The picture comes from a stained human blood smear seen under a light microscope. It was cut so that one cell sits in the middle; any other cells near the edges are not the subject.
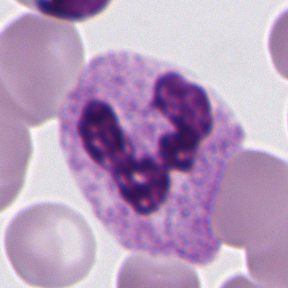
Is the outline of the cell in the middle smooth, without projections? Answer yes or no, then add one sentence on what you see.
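Yes. The cell outline is roughly oval without surface projections.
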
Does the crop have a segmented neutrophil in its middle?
yes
